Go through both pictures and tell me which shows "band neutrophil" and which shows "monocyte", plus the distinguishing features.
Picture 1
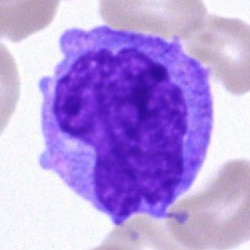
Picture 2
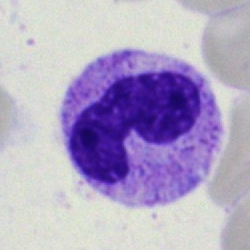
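Picture 1 is a monocyte; picture 2 is a band neutrophil. Outline: picture 1 has small blunt projections from its left edge; picture 2 is round and smooth. Nucleus, picture 1: irregular and folded, filling most of the cell. Cytoplasm, picture 2: plentiful, pale lilac-pink, with fine pink-purple granules scattered throughout. Chromatin: patchy in picture 1, with darker and lighter areas; dark purple and condensed into coarse clumps in picture 2.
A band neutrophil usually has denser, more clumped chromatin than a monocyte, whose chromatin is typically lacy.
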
